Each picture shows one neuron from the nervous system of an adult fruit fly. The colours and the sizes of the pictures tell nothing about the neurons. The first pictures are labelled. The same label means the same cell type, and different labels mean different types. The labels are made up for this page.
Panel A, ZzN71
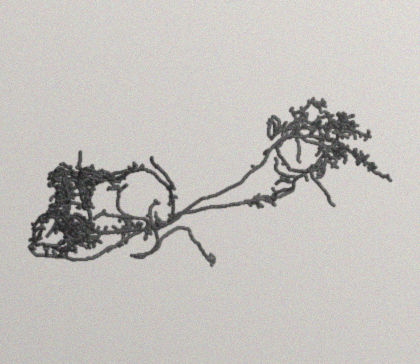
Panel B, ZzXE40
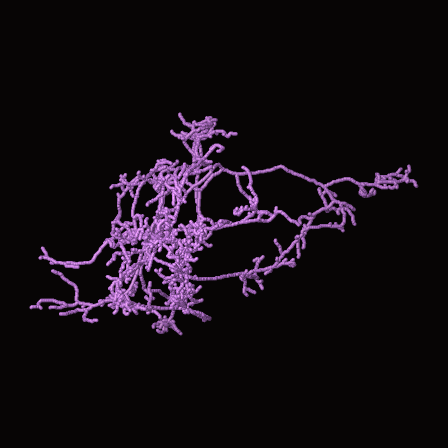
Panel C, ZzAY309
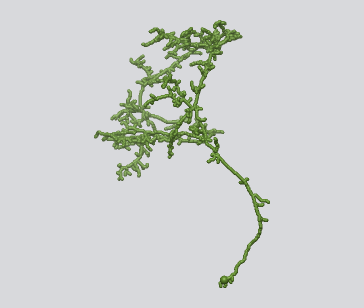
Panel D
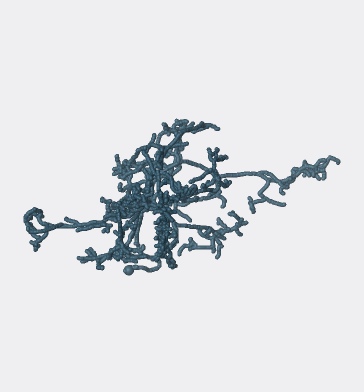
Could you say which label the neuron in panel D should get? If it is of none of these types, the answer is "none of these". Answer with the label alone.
ZzXE40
